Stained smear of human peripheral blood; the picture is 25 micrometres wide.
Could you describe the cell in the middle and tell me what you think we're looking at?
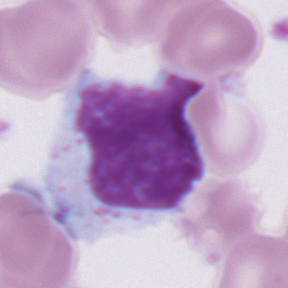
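The cytoplasmic rim is wider on the left and lower sides than on the right. The outline is irregular, with cytoplasm reaching furthest to the lower left. A few small reddish-pink granules are scattered in the cytoplasm, which has no vacuoles. This is a large granular lymphocyte.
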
